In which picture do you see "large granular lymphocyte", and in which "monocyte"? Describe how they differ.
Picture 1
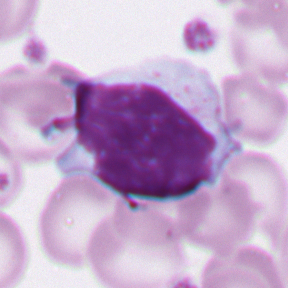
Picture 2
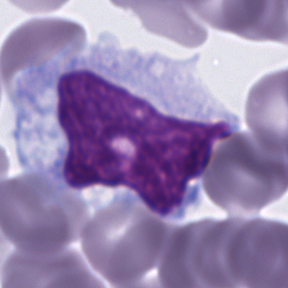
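The large granular lymphocyte is in the first picture; the monocyte is in the second. Start with the nucleus of the large granular lymphocyte: its outline is angular and polygonal, with fairly straight edges, and its chromatin stains deep purple and looks dense throughout.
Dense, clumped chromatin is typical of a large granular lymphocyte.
In the monocyte, look for the small pale spot near the centre of the nucleus. Both cells have pale cytoplasm, greyish-blue in the large granular lymphocyte and blue in the monocyte. Their textures differ, though: the monocyte's cytoplasm looks frothy and finely mottled, with no coarse granules, while the large granular lymphocyte has a few fine reddish-purple granules scattered in its upper right cytoplasm.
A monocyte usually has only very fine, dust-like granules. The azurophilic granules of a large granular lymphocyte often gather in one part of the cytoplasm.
No vacuoles appear in the large granular lymphocyte. Both outlines are irregular; the large granular lymphocyte has angular corners, one pointing to the right, and red cells touch the monocyte along its lower edge.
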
